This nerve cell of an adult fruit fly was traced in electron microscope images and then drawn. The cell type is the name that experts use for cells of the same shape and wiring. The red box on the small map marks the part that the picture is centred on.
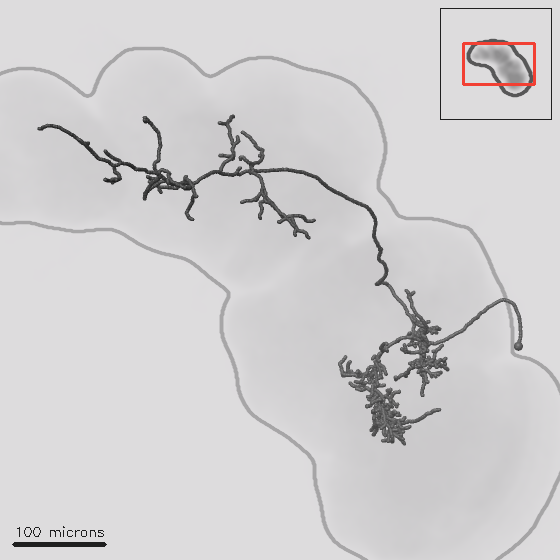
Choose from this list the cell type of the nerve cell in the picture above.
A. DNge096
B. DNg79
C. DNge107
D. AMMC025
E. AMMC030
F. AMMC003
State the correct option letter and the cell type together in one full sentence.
Option B corresponds to DNg79, the nerve cell's cell type.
